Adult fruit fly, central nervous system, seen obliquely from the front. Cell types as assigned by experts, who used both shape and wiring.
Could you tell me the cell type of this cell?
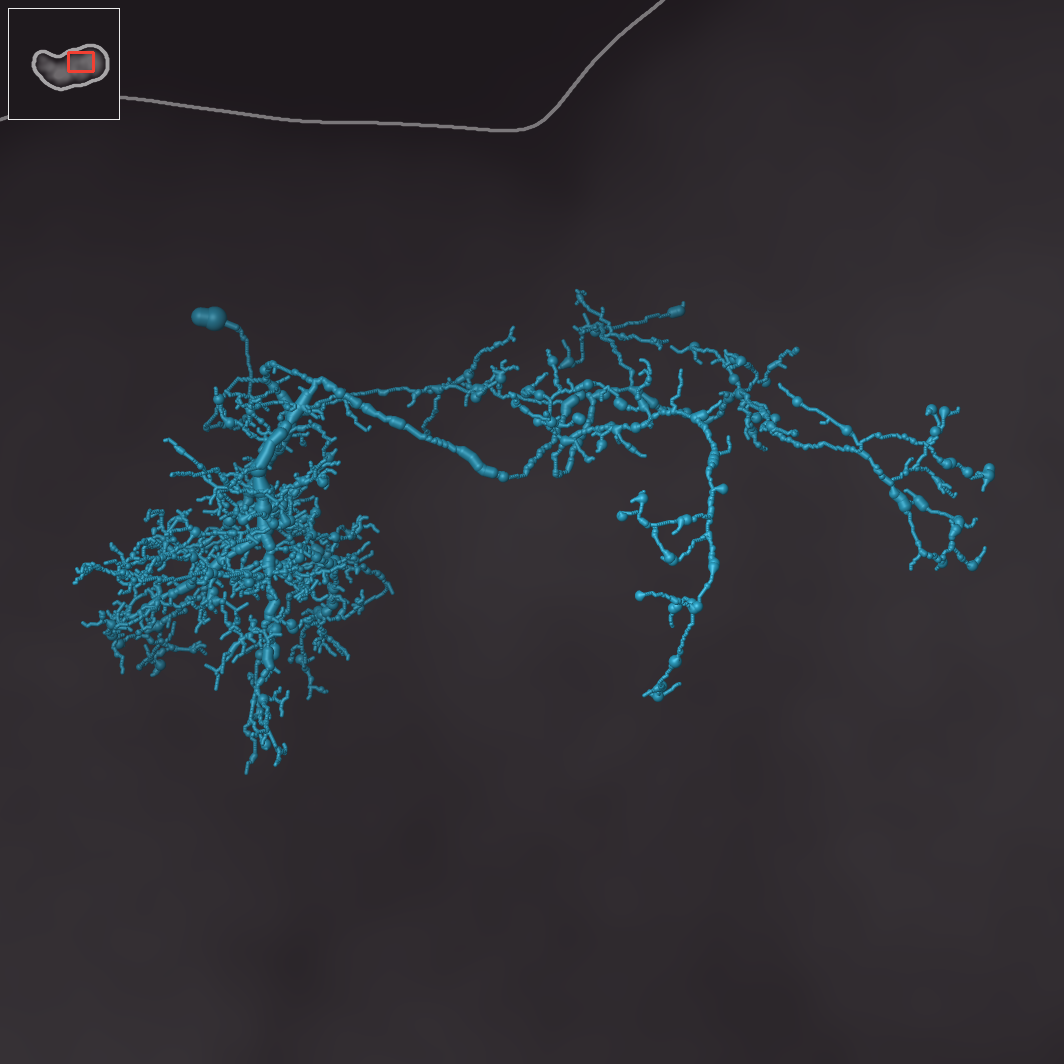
CL236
